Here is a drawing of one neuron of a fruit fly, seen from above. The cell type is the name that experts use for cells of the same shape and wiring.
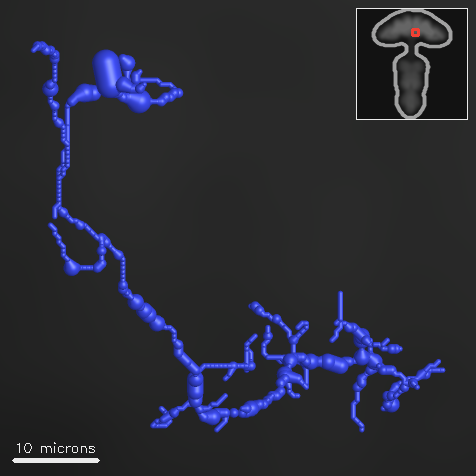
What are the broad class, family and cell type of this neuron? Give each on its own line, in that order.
visual centrifugal neuron
OCC
OCC02b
